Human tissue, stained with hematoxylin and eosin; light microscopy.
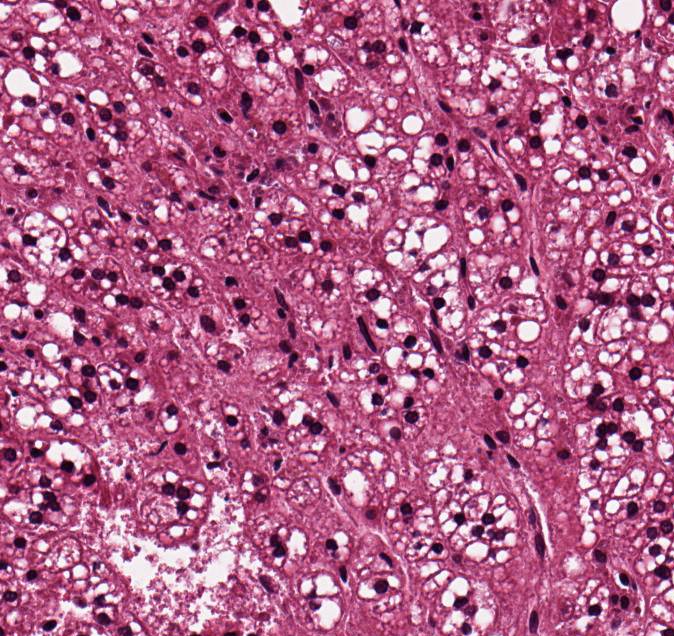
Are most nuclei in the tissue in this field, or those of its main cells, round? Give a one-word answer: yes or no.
Yes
